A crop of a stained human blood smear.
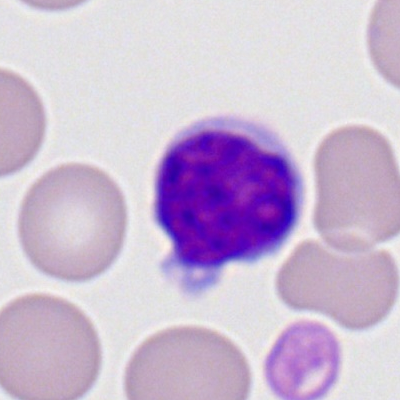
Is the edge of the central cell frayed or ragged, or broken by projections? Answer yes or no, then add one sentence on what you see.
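Yes. A small pale bleb protrudes from the lower left edge of the cell.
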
